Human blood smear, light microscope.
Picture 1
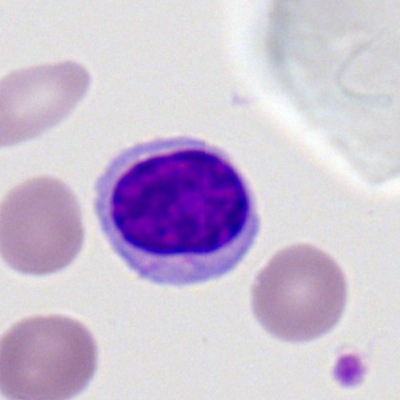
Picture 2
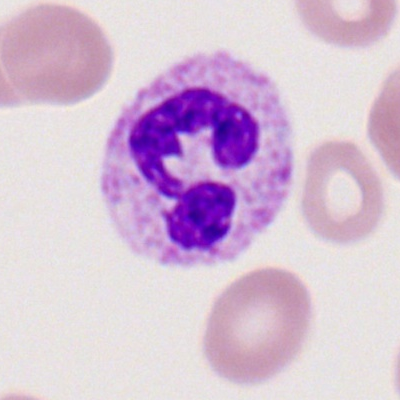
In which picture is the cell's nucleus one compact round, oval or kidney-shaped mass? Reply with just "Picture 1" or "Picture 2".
Picture 1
